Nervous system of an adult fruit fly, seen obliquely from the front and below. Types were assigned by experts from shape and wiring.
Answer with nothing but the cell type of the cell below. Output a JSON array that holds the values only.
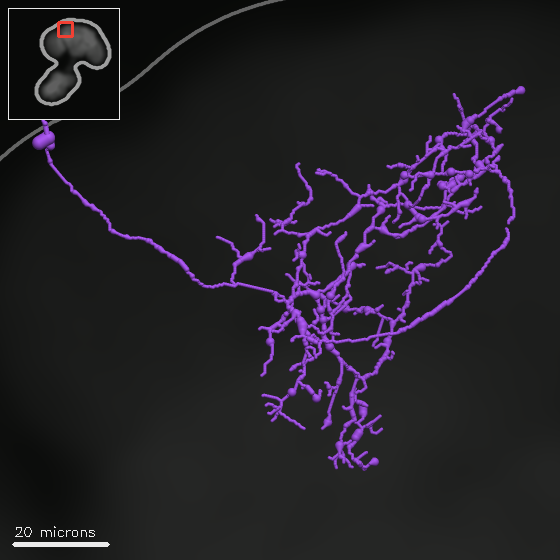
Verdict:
["LHAD1f4"]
